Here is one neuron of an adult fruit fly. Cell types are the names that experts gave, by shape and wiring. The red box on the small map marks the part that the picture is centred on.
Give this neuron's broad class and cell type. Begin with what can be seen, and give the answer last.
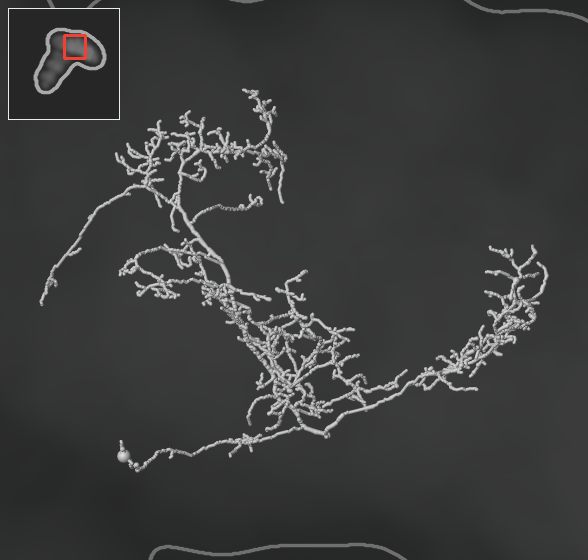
The cell body is at the lower left of the picture. As drawn here it is wider than it is tall. It is a central-brain intrinsic neuron. It is of cell type SMP596.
